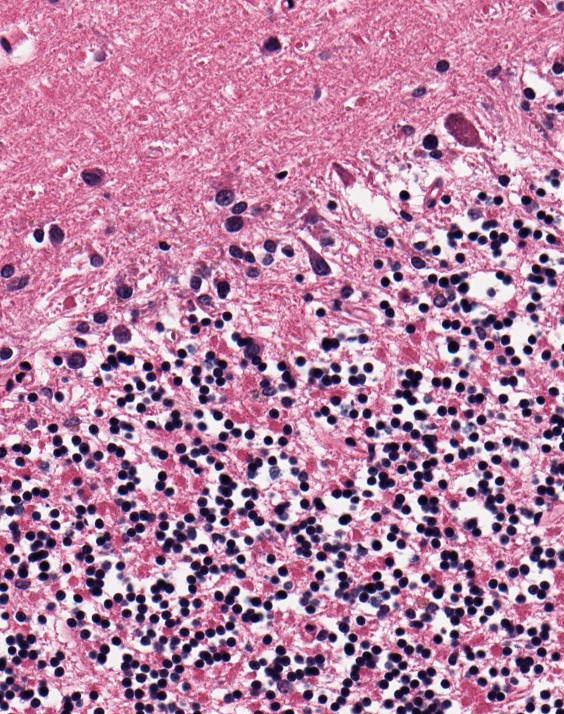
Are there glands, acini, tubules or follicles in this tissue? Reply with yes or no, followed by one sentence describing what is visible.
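No. No epithelium or glands are present anywhere in the field.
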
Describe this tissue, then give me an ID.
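Two zones: an upper pale pink fibrillar one with few nuclei, a lower one packed with small dark nuclei. The border slopes upward from left to right. Below, nuclei are round and densely dark, nearly cytoplasm-free, with pale pink nucleus-free islands scattered among them. It's cerebellum.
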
